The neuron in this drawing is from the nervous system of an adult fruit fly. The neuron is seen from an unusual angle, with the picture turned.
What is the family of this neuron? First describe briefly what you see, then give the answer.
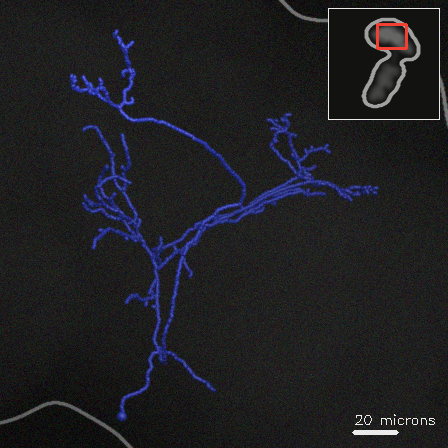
The cell body can be seen at the lower left of the picture. By the scale bar it is about 190 microns tall in this view. Dozens of branch ends can be seen. This is a central-brain intrinsic neuron. The family is hemilineage DM5_central.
